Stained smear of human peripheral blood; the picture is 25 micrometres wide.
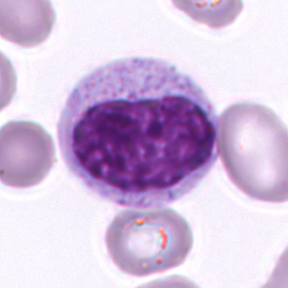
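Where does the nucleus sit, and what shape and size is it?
It sits low in the cell, leaving a wider band of cytoplasm above it, and it is oval, about 13 by 8 micrometres.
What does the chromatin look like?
It is dark purple and coarsely clumped, with paler gaps between the clumps.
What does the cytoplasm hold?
Fine purple granules are scattered through its pale greyish-lilac ground, most plainly in the band above the nucleus.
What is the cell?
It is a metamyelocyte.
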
